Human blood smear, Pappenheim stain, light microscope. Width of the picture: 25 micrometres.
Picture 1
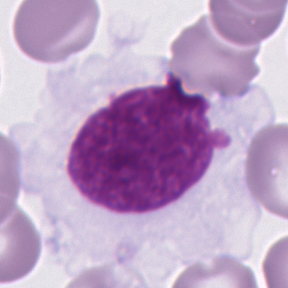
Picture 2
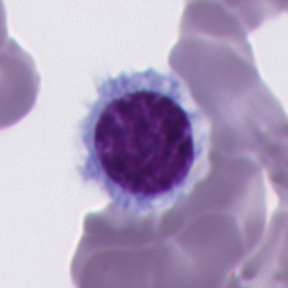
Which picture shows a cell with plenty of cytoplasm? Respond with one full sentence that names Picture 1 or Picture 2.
There is broad cytoplasm around the nucleus of the cell in picture 1.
